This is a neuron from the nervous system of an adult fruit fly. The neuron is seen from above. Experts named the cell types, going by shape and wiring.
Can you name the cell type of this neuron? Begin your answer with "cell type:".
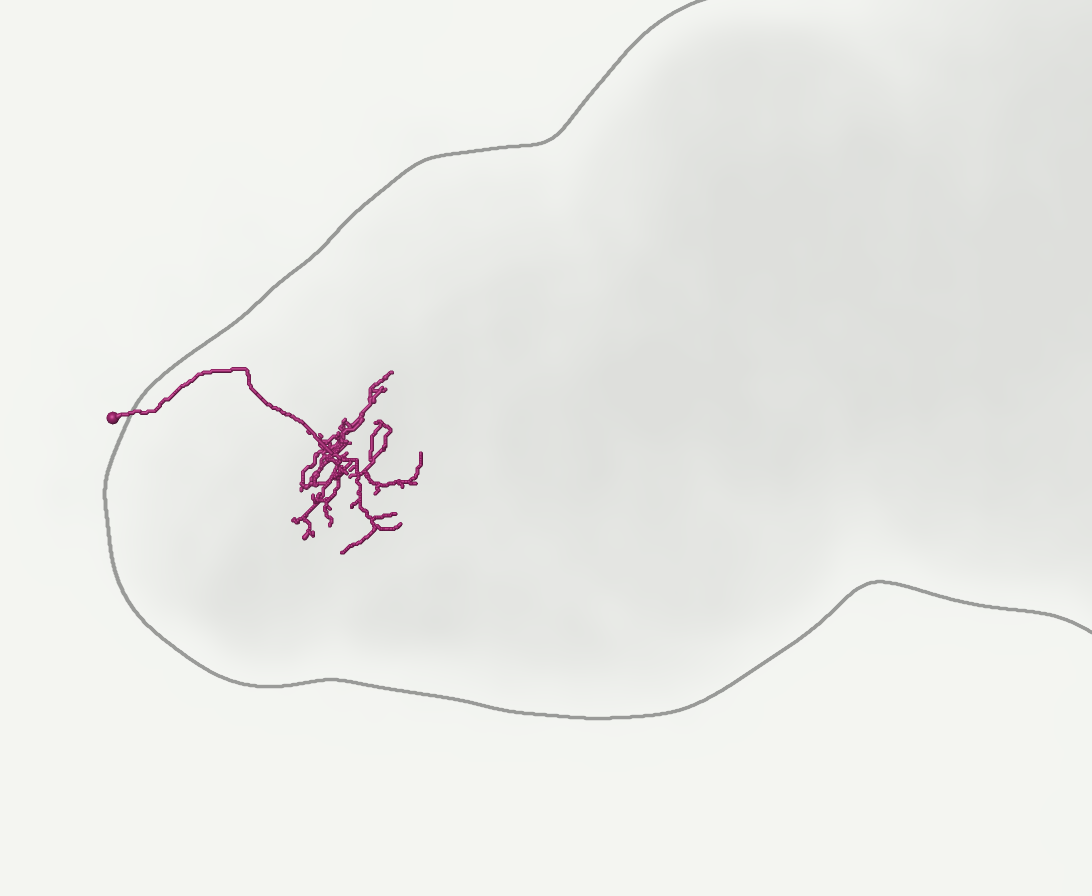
cell type: Cm16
